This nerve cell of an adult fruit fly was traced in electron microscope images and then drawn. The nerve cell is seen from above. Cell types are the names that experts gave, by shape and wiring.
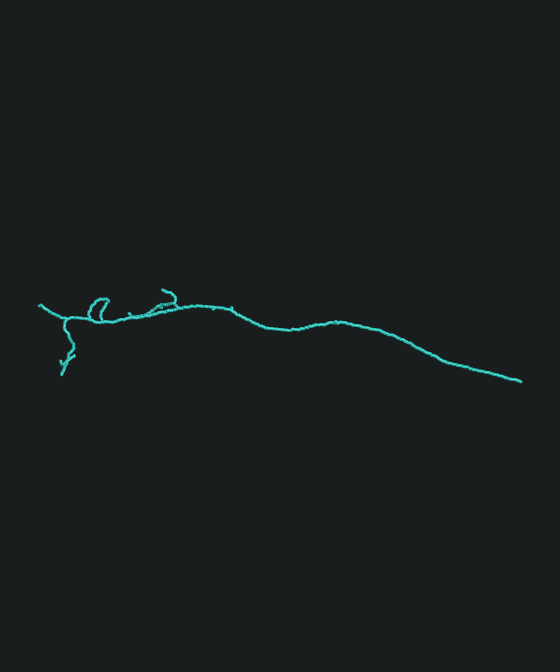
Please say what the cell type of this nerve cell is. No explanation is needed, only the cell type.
SNpp42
